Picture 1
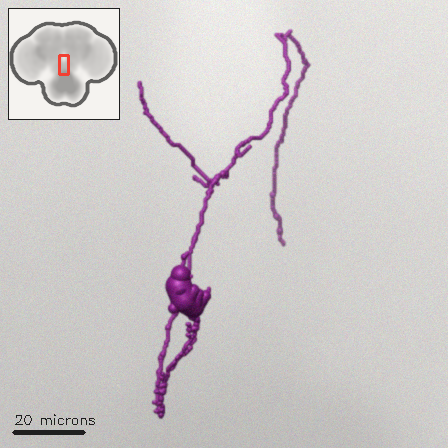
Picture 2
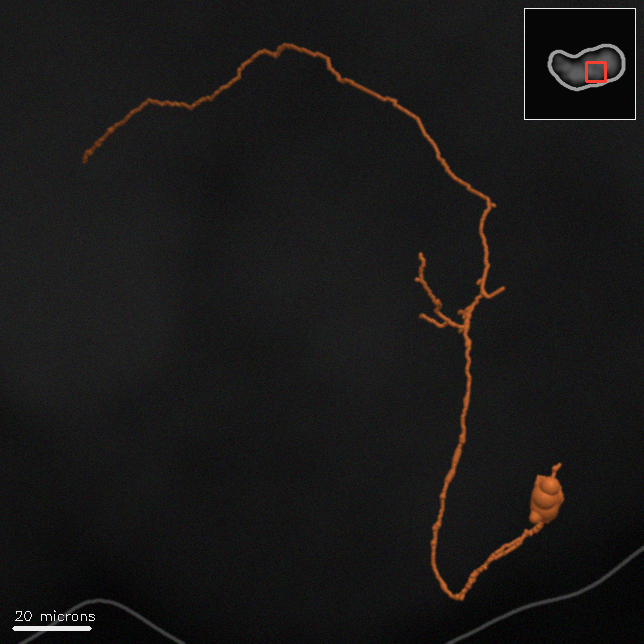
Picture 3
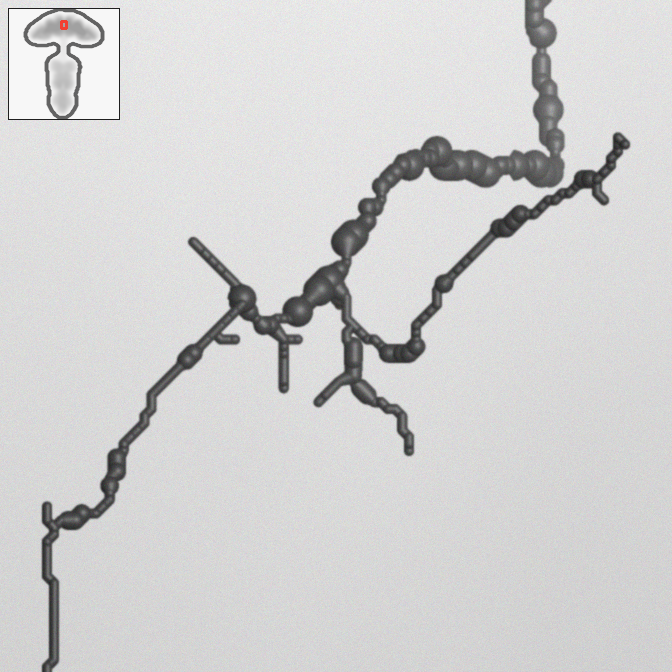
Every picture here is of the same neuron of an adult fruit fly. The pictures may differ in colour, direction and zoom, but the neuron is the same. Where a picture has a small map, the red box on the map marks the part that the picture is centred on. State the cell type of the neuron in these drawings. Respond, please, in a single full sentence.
It is Hugin-RG that names the cell type of this neuron.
